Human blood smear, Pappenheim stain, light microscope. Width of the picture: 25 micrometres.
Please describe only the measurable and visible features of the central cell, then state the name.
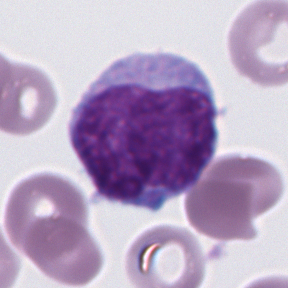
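Roughly round in outline, the cell measures about 13 micrometres across. The nucleus, about 12 micrometres across, lies in the lower part of the cell and fills about 70% of the cell's area. Most of the cytoplasm therefore forms a cap above the nucleus. Near the middle of its upper border, the nucleus has a shallow notch. No distinct granules are visible in the cytoplasm. This cell is an atypical promyelocyte.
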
